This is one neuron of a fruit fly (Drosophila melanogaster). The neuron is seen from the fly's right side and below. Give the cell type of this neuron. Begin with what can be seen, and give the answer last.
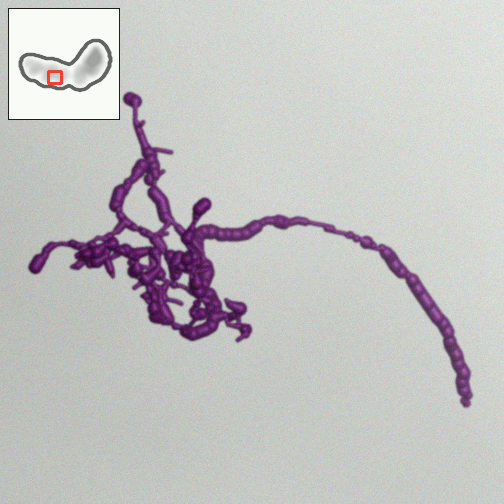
No cell body is drawn. In this view it is wider than it is tall. This is a sensory neuron entering the nerve cord. It is of cell type SNta04.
